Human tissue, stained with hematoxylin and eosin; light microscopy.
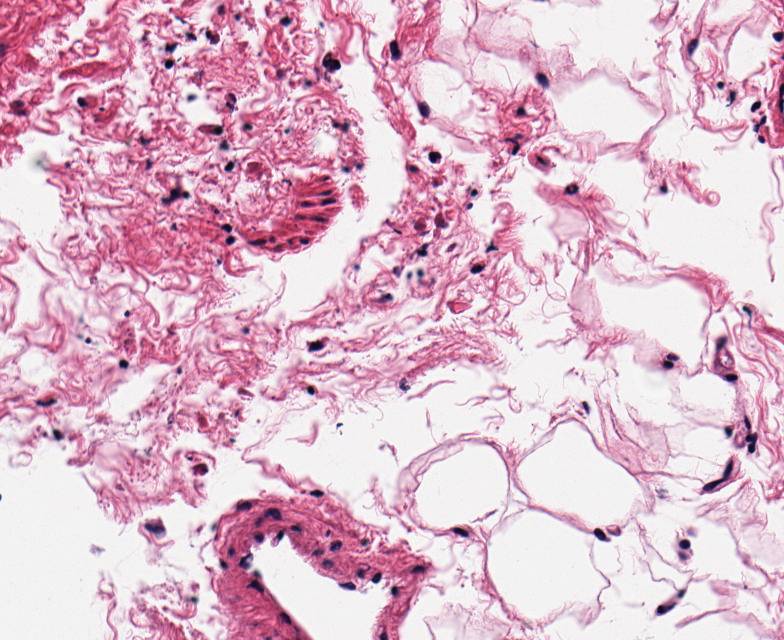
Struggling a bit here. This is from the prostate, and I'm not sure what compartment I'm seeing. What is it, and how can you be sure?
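You are looking at loose connective tissue. Wavy pink collagen fibres lie apart, separated by wide clear spaces.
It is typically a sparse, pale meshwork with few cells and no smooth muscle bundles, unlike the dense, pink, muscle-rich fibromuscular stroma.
The collagen is tighter at upper left; a few adipocytes, empty rounded spaces with thin membranes, sit lower right.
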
